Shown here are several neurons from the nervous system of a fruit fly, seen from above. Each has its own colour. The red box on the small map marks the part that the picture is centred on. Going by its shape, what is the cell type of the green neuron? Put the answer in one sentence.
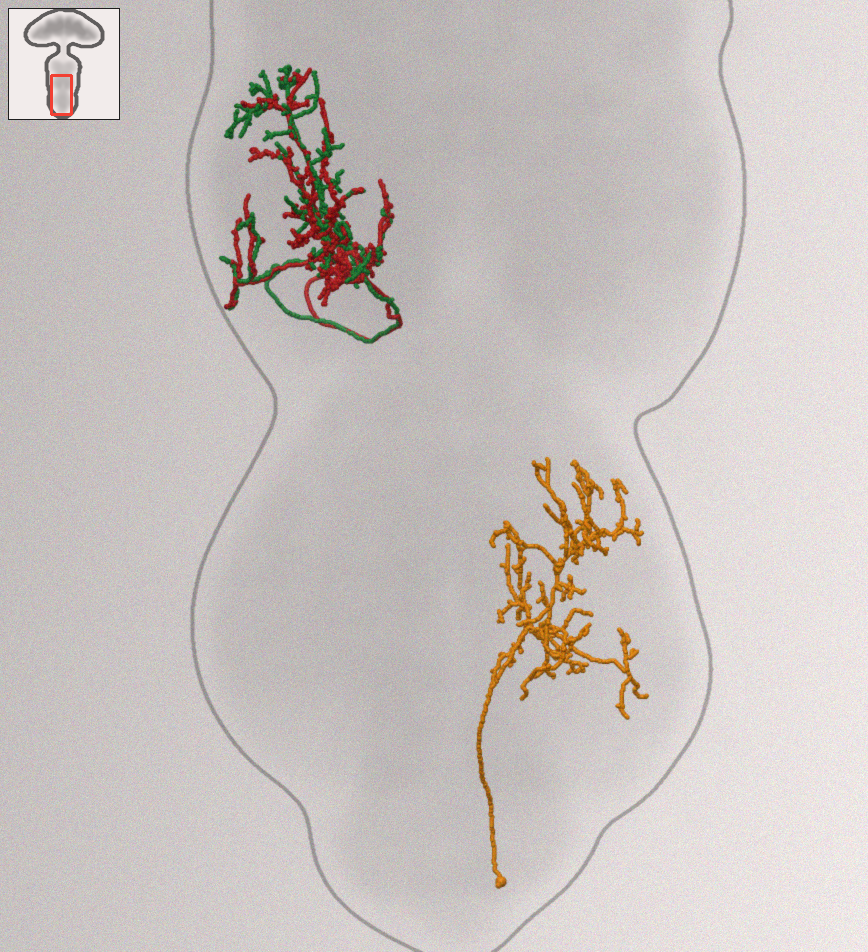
The cell type is IN04B103.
